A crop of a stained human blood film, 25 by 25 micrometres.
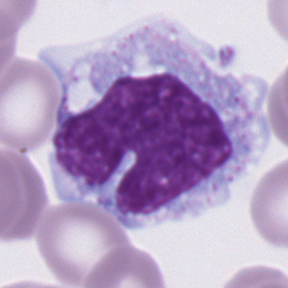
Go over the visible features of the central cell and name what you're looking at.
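Chromatin finely textured and lacy, not in coarse dark blocks. Nucleus about 16 by 12 micrometres, with a single narrow cleft entering from its lower edge. Cytoplasm abundant, pale grey-blue, with small clear vacuoles above the nucleus. Cell: monocyte.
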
